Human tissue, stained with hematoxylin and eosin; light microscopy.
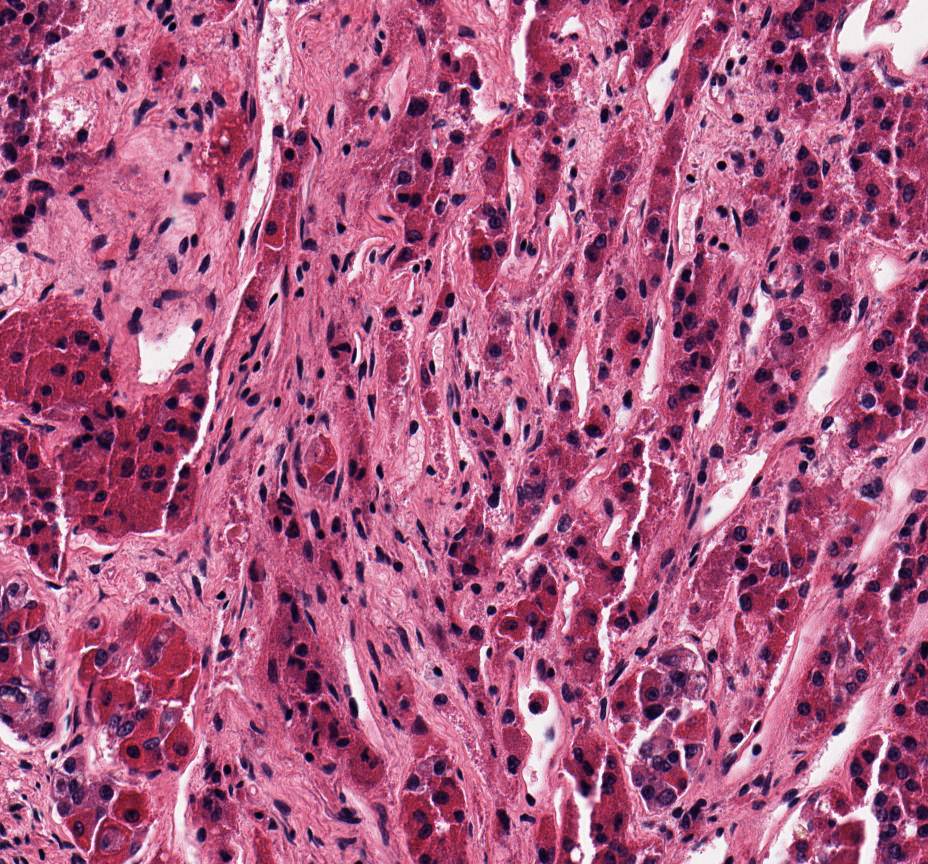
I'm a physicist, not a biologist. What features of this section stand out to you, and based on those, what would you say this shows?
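The principal cells are large and polygonal, with abundant deep red granular cytoplasm. On the left side they are grouped into rounded nests enclosed by stroma. A band of pink collagenous stroma with spindle-shaped nuclei runs through the middle between the cell groups. The polygonal cells form no glands with central lumens. This section is pituitary.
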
